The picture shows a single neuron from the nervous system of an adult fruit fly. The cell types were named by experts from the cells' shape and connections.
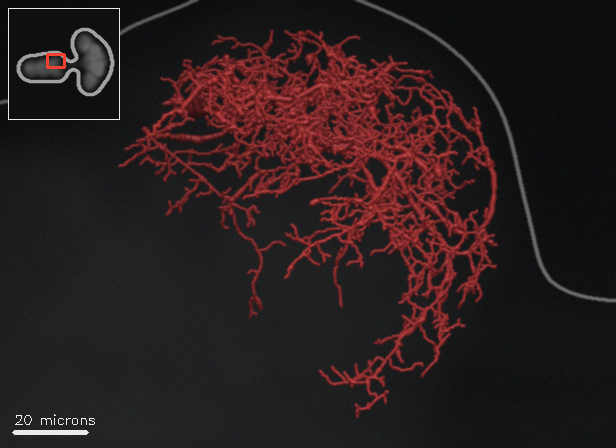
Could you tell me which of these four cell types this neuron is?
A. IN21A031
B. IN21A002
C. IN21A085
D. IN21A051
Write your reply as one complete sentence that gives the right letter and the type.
The neuron's type of cell is IN21A002, as in option B.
